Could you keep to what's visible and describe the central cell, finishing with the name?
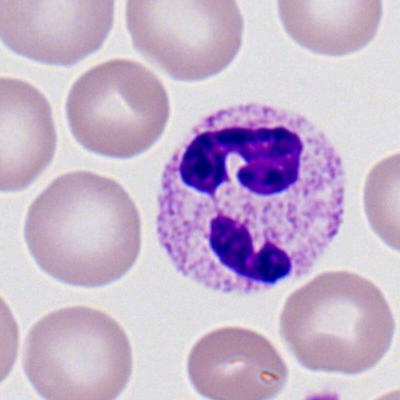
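Nucleus split into several separate lobes. Chromatin dense, dark purple, clumped. Cytoplasm plentiful and pale pink-lilac, with fine violet granules scattered throughout. Cell: segmented neutrophil.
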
